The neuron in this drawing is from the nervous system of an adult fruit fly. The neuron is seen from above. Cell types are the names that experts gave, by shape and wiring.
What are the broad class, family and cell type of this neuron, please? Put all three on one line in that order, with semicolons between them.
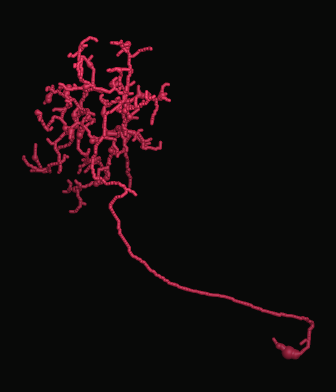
optic-lobe intrinsic neuron; Li; Li34b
